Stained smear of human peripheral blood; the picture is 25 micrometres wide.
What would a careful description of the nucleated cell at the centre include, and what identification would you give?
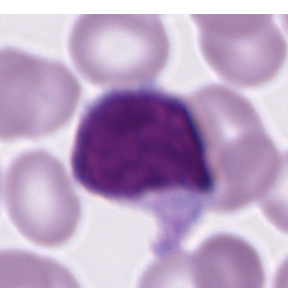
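There's a single tapering tail of cytoplasm sticking down from the lower edge of the cell, which is about 14 by 12 micrometres. The nucleus, about 12 by 10 micrometres, takes up about 70% of the cell's area, and you can't see any nucleoli in it. What cytoplasm there is is scant and pale lilac, sitting mostly below the nucleus, with no distinct coarse granules. It's a typical lymphocyte.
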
